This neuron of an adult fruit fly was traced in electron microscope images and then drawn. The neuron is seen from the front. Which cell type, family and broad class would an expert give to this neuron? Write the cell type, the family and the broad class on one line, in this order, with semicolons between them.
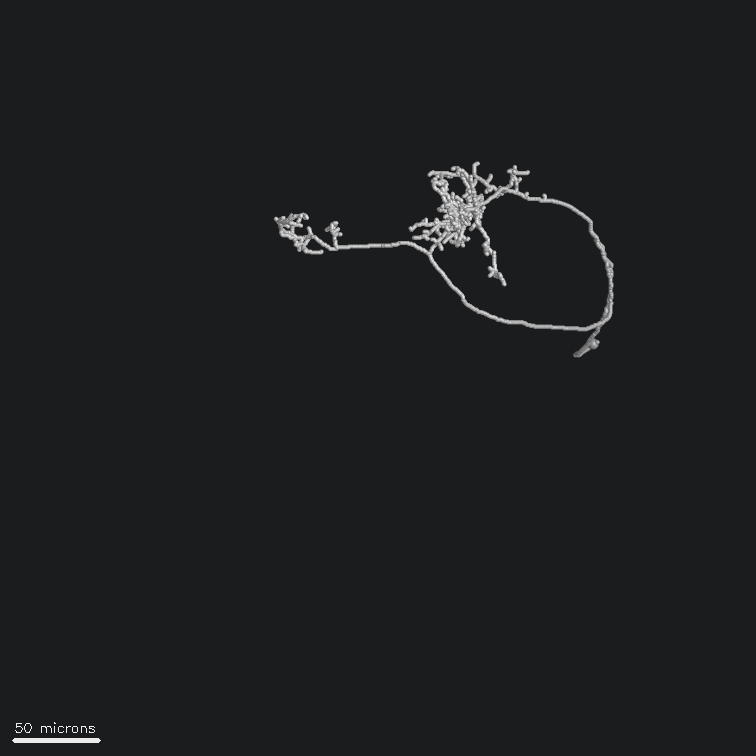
SMP568_c; hemilineage VLPl&p1_posterior; central-brain intrinsic neuron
